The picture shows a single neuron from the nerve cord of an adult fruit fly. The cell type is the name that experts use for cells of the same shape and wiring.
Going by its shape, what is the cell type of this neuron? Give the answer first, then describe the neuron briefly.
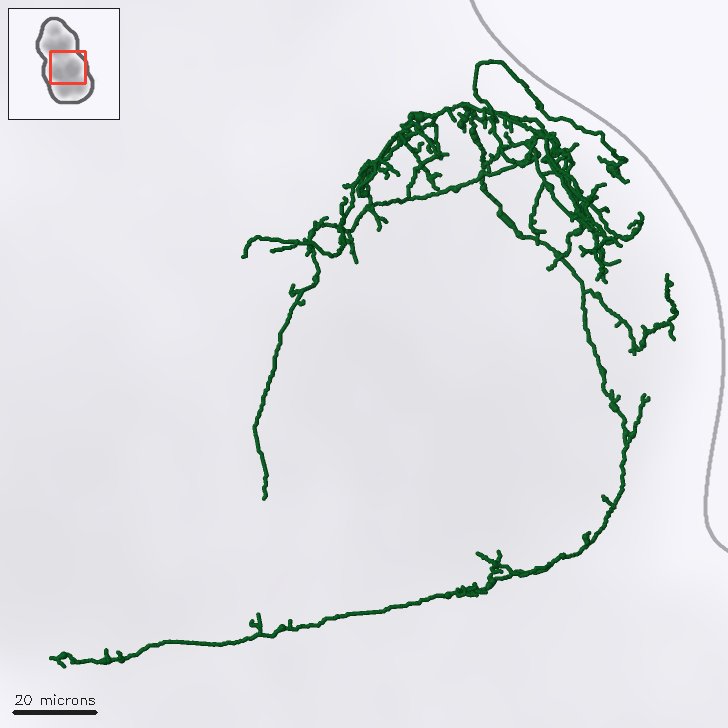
It is of cell type IN19A101. It is a nerve-cord intrinsic neuron. By the scale bar it is about 150 microns wide in this view. Dozens of branch ends can be seen.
